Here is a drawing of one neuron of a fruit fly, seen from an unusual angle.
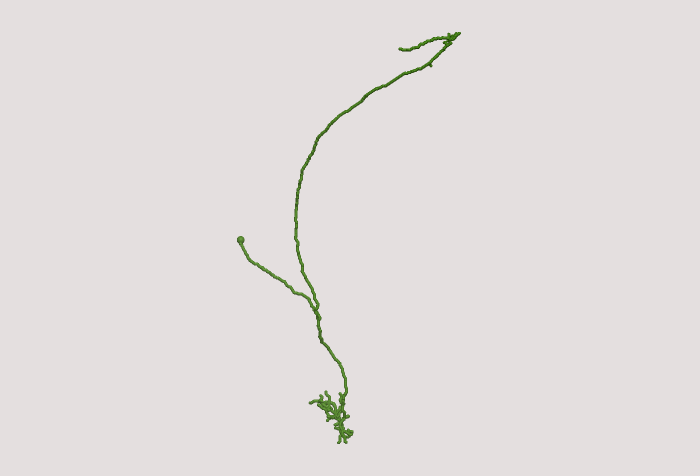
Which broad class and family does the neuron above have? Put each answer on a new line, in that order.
visual projection neuron
hemilineage VPNd2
